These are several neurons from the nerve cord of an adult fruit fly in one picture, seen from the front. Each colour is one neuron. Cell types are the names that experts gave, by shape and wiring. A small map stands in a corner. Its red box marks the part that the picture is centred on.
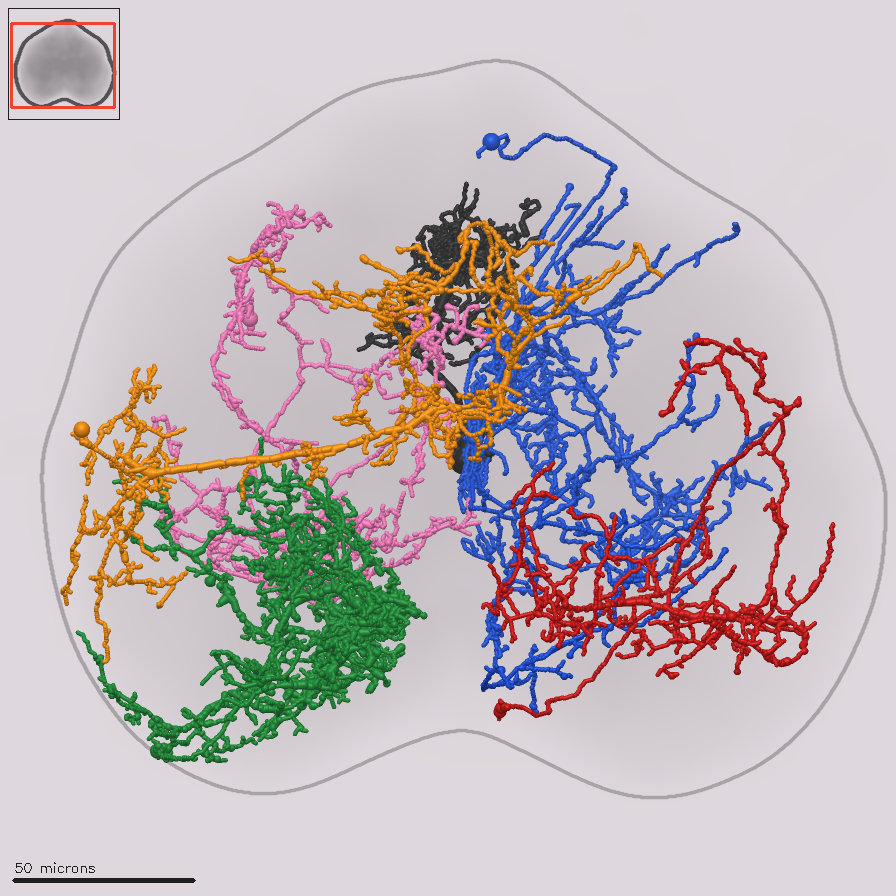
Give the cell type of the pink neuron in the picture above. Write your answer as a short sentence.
The cell type is IN19A045.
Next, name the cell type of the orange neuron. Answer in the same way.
The cell type is IN18B034.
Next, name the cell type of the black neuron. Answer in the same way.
The cell type is INXXX409.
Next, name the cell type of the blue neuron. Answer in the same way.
The cell type is INXXX219.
